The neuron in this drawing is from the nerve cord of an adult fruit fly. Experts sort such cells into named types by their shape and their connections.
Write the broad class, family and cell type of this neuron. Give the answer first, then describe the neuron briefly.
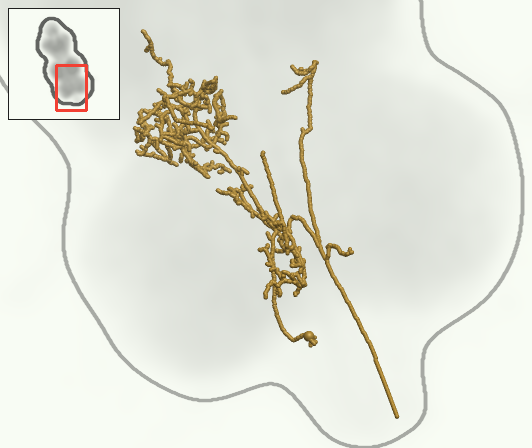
It is an ascending neuron. Its family is hemilineage 08B. It is of cell type AN08B094. Dozens of branch ends can be seen. In this view it is taller than it is wide.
